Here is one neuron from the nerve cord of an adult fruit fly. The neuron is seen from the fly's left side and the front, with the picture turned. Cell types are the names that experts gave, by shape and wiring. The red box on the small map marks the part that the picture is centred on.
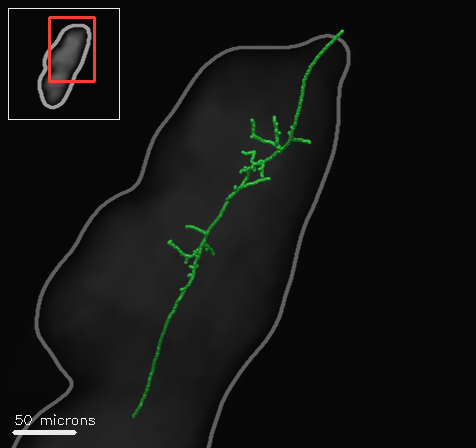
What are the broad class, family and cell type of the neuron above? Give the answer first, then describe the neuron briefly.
It is a descending neuron. Its family is DNge. The cell type is DNge080. No cell body is drawn. By the scale bar it is about 300 microns tall in this view.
